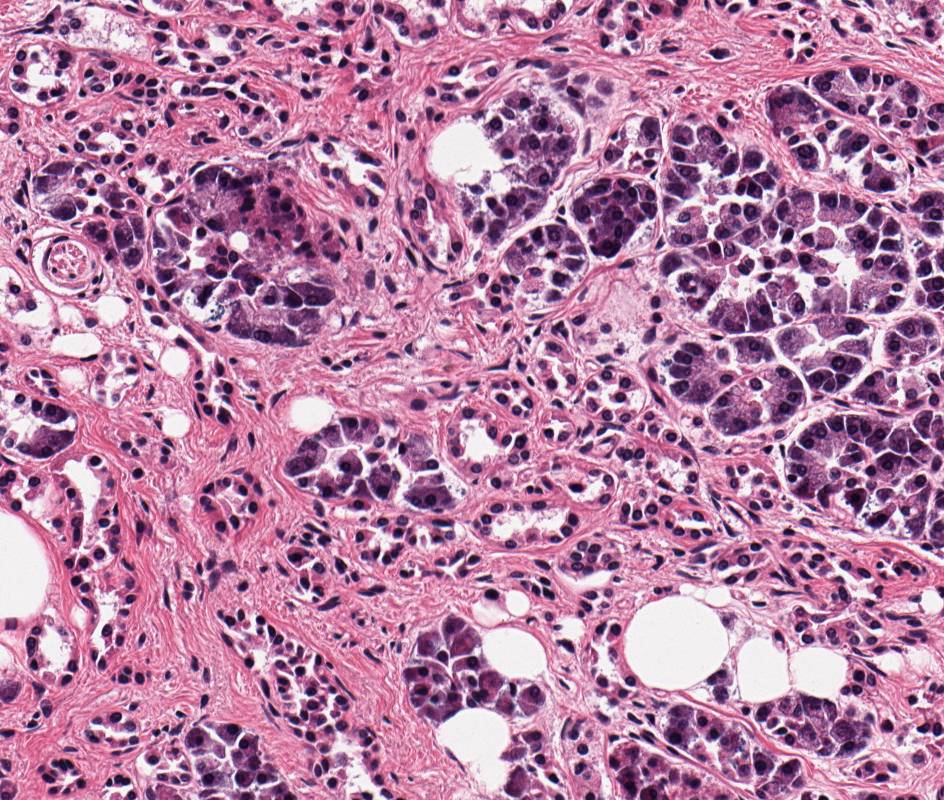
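pancreas: rounded clusters of acini separated by bands of pink fibrous stroma. Acinar cells show dark purple, granular cytoplasm, with the largest clusters at upper right. Small tubules lined by cuboidal cells with paler cytoplasm lie scattered in the stroma, chiefly centre and lower left.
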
